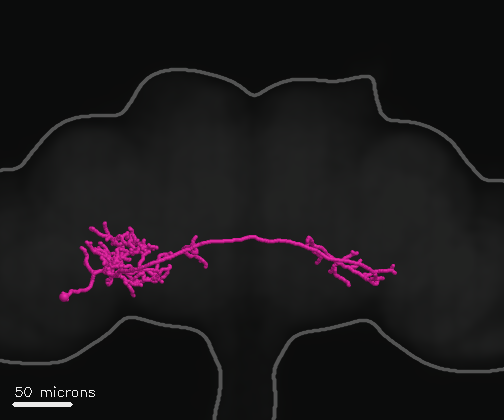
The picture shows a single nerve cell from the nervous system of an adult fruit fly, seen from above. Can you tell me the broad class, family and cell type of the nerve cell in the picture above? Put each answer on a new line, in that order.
central-brain intrinsic neuron
hemilineage VPNp&v1_posterior
PLP150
